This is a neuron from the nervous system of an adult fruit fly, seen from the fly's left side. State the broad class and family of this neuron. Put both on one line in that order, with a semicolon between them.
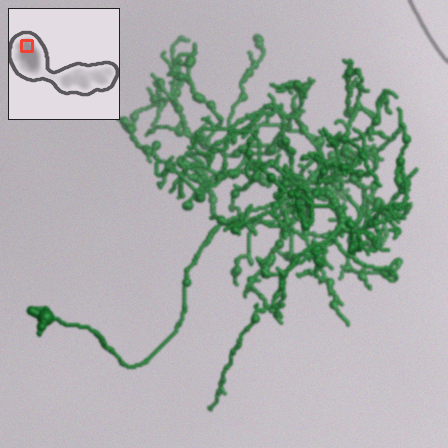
central-brain intrinsic neuron; LHAV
